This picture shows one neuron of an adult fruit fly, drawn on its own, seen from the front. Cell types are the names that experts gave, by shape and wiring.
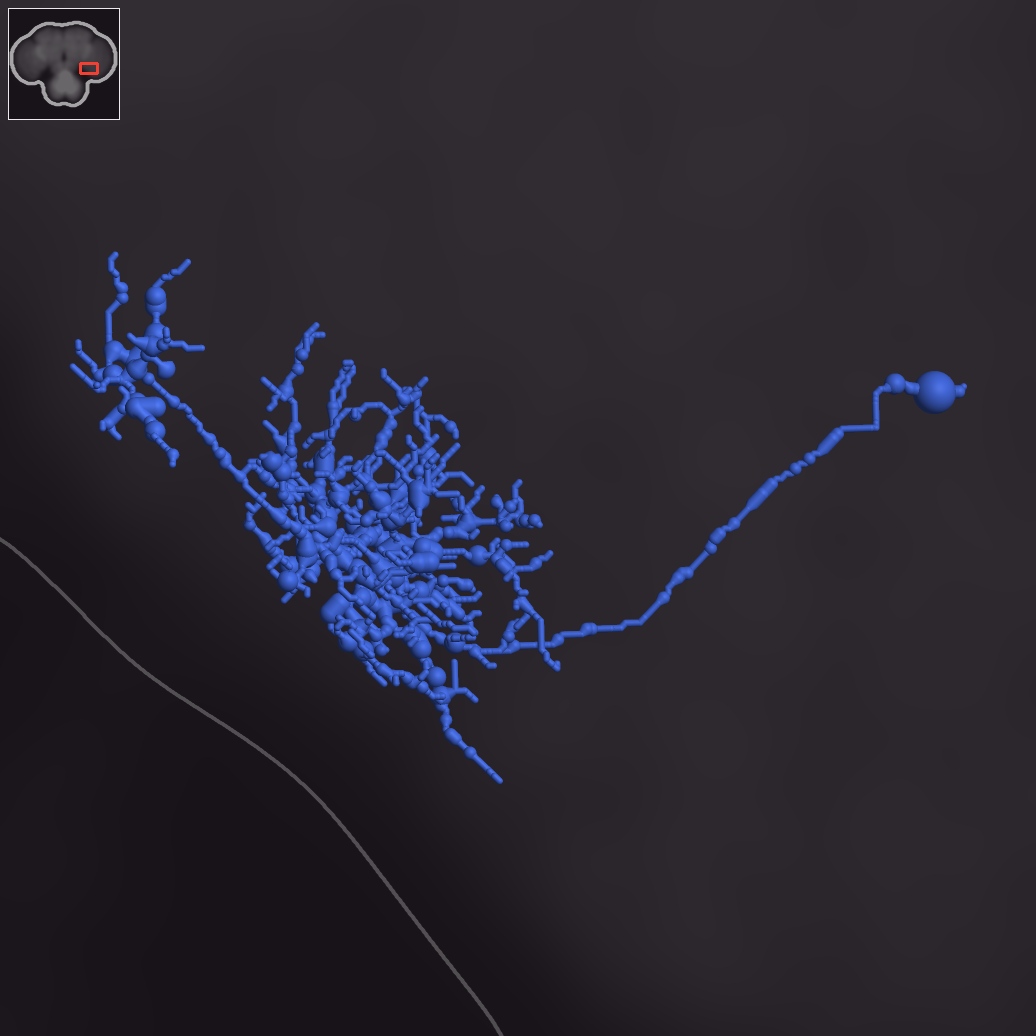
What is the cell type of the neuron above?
Tlp12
